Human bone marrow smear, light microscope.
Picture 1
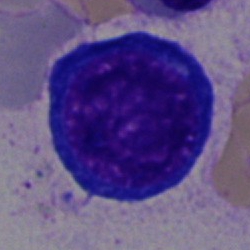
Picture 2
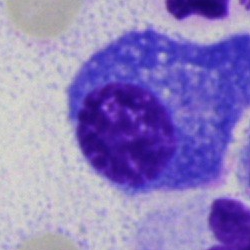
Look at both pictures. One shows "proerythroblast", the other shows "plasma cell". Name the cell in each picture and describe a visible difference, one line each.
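The cell in picture 1 is a proerythroblast. The cytoplasm forms only a thin rim around the nucleus.
The cell in picture 2 is a plasma cell. The cytoplasm is abundant, covering more area than the nucleus.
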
